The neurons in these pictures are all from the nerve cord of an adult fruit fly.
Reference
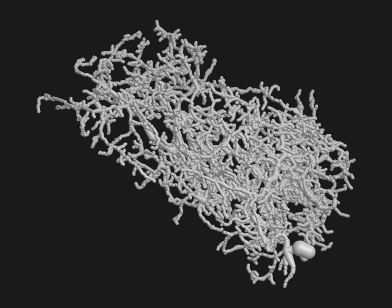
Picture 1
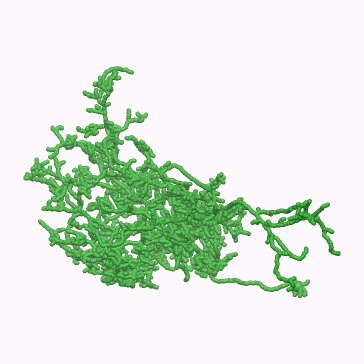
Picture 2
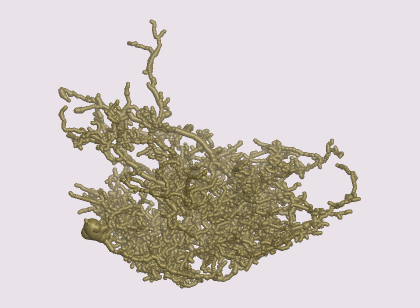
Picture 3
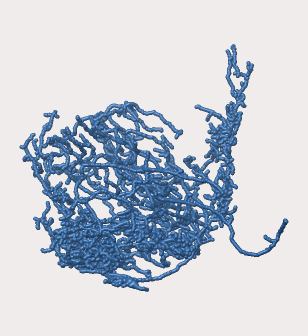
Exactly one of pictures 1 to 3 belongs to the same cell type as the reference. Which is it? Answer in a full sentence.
Picture 2 shows a neuron of the same cell type.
